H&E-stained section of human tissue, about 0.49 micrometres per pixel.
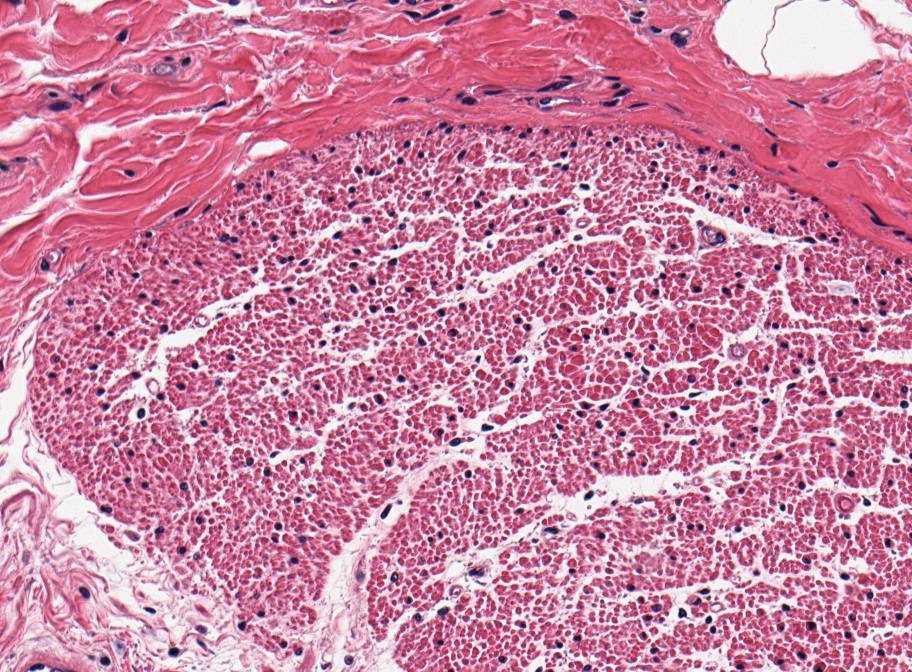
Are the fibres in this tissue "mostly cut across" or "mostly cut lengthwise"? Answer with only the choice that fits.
Mostly cut across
